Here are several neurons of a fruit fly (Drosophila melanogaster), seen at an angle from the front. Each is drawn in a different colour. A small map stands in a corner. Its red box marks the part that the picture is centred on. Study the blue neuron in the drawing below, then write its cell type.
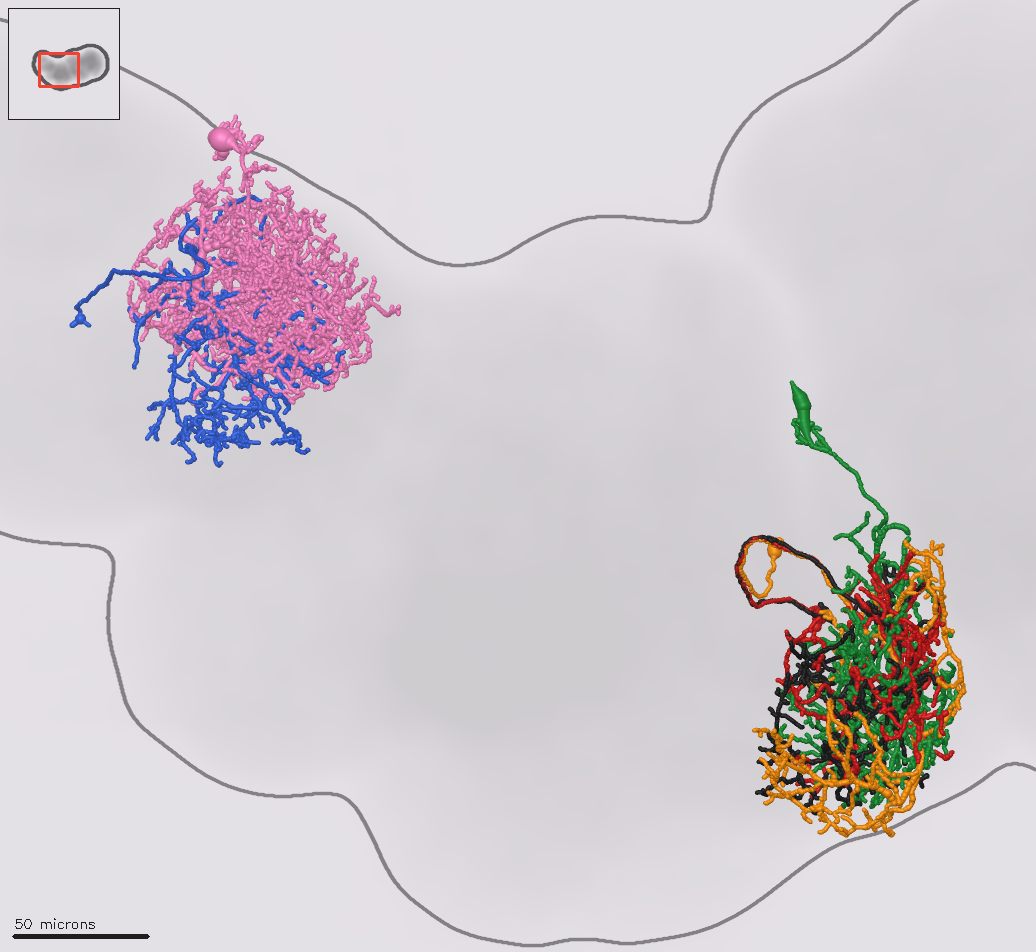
IN03A062_c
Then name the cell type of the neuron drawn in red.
IN03A062_b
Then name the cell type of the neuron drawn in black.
IN03A062_a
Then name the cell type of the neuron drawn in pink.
IN19A007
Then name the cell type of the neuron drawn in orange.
IN03A046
